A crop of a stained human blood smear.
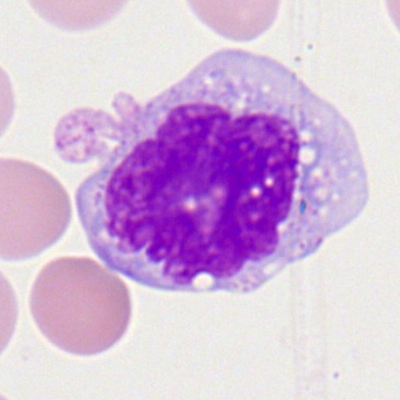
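A monocyte sits at the centre of this stained human blood smear. Notice the large, folded nucleus with irregular indentations along its edge. Several small clear vacuoles lie in the cytoplasm, mostly on the right side, and it also holds fine, faint pinkish-purple granules. At the upper left, a rounded bleb of cytoplasm bulges out from the cell.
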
